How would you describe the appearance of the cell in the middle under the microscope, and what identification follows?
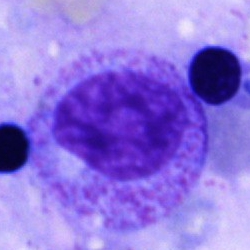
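Round outline. Chromatin patchy, with darker and lighter areas. Cytoplasm rimming the nucleus all around, pale lilac-blue between the granules. Promyelocyte.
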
